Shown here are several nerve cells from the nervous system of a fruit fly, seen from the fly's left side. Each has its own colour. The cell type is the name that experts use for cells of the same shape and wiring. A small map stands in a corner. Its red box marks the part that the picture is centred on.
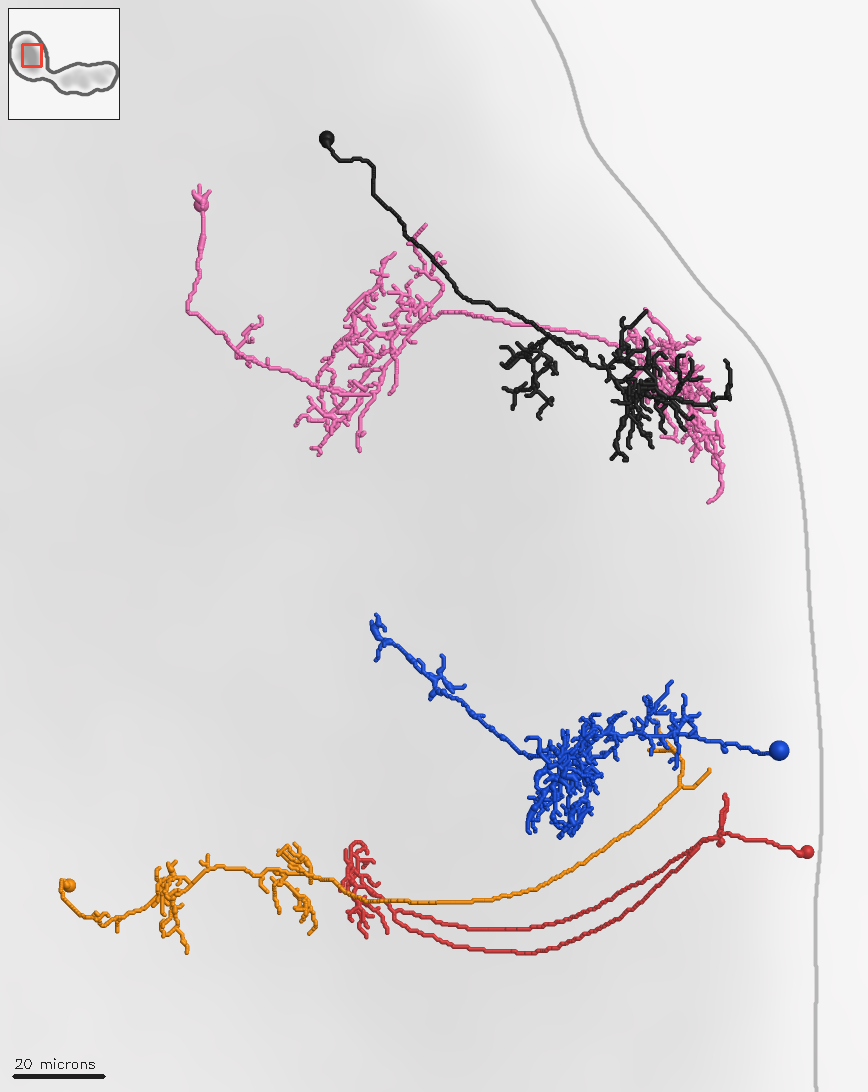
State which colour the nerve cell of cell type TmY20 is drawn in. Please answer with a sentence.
The colour is black.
